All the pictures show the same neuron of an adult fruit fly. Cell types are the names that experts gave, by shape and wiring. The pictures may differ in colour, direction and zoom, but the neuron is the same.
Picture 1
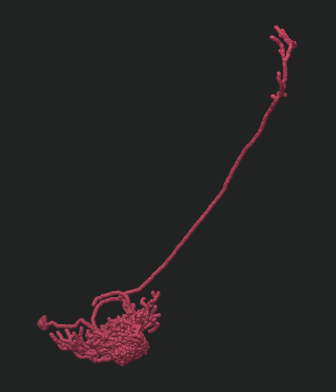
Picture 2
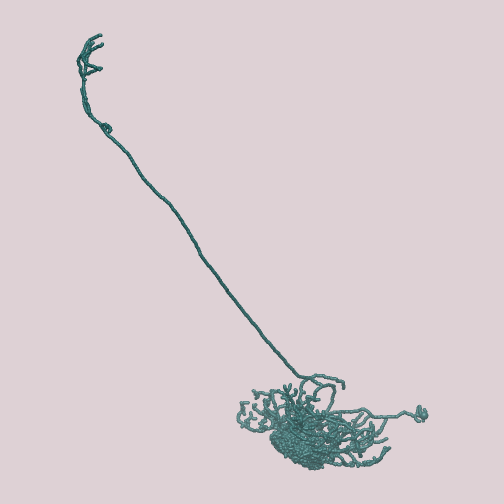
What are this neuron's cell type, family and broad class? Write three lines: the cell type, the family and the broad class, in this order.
PVLP013
hemilineage VLPl2_medial
central-brain intrinsic neuron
